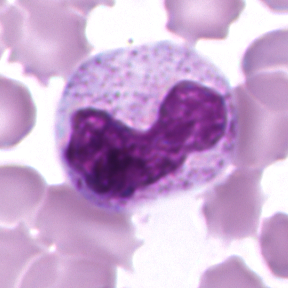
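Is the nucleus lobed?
No, it's one continuous curved band, lying mainly in the lower half.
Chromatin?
Coarse and clumped, dark purple with lighter patches.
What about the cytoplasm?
Fine purplish granules scattered throughout.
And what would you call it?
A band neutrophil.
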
